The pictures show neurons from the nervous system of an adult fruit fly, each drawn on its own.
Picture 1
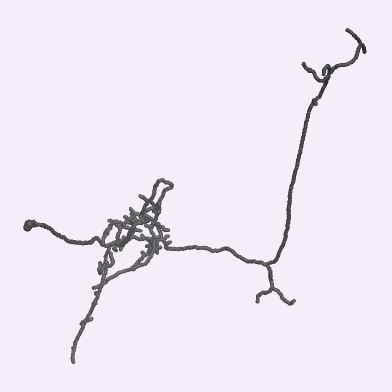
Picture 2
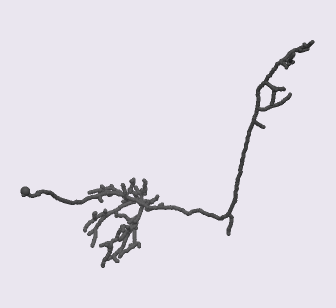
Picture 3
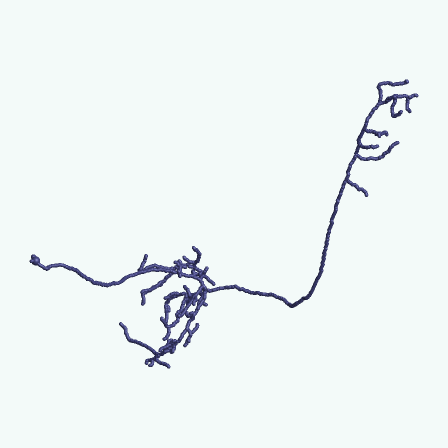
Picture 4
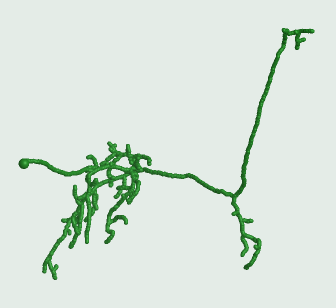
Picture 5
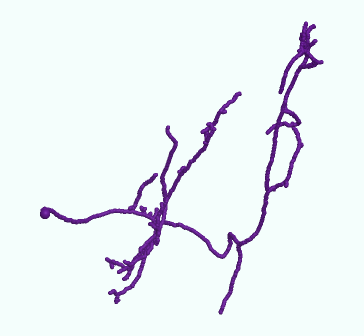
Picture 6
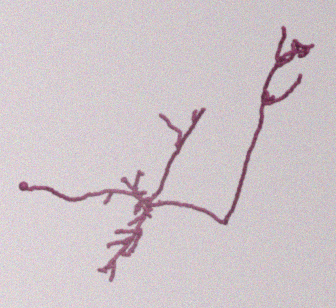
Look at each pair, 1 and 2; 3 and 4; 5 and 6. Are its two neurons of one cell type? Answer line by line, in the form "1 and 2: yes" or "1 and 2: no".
1 and 2: no
3 and 4: no
5 and 6: yes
